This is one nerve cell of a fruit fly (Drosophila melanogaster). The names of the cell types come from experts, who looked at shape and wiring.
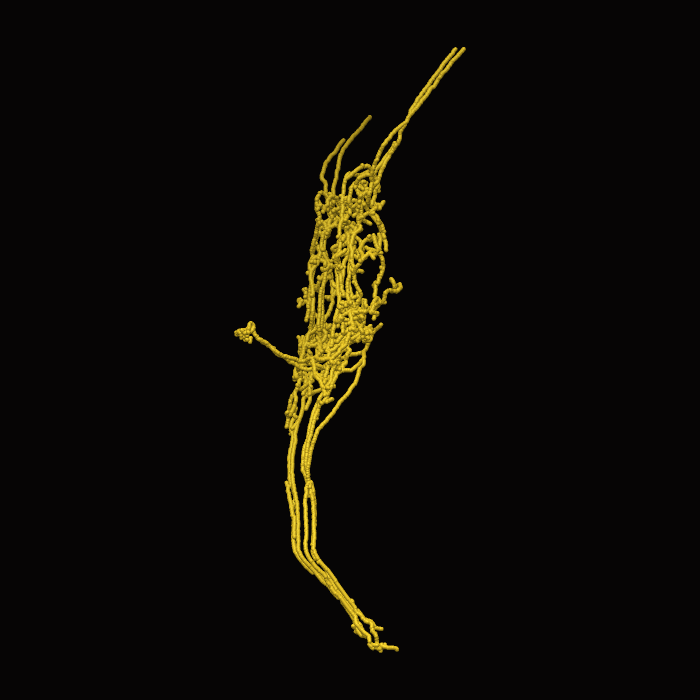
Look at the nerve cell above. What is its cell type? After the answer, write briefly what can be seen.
The cell type is EA00B006. This is an ascending efferent neuron. The picture shows dozens of branch ends. As drawn here it is more than twice as tall as it is wide.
